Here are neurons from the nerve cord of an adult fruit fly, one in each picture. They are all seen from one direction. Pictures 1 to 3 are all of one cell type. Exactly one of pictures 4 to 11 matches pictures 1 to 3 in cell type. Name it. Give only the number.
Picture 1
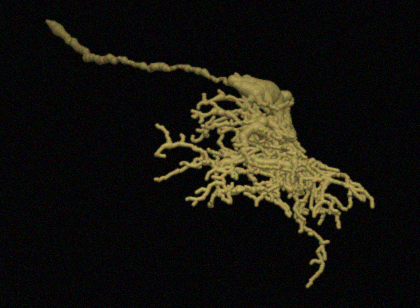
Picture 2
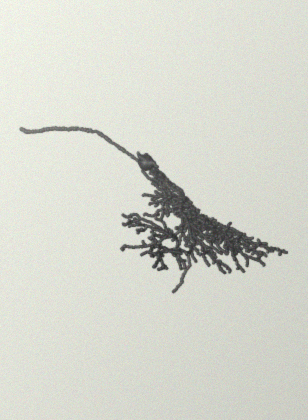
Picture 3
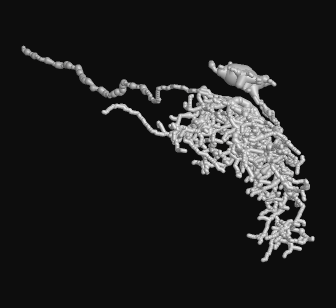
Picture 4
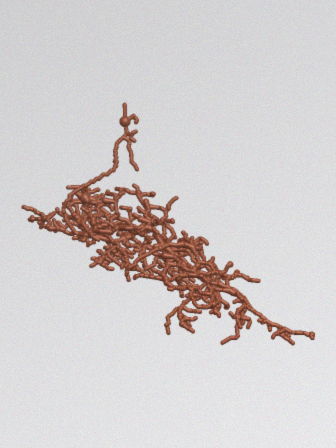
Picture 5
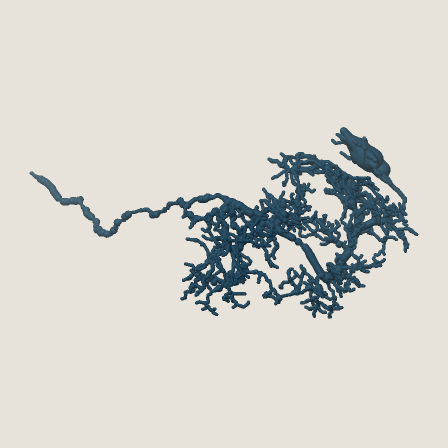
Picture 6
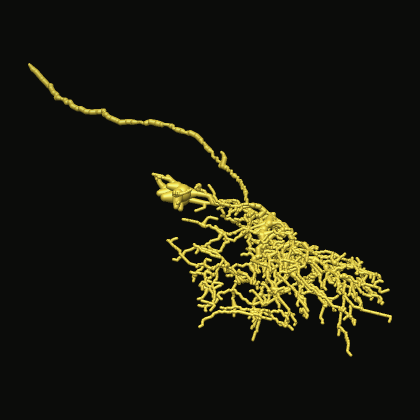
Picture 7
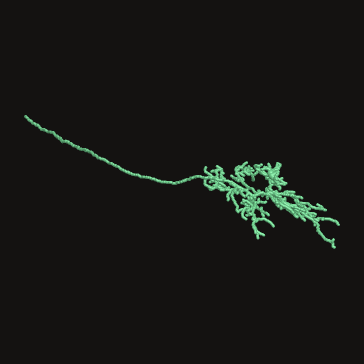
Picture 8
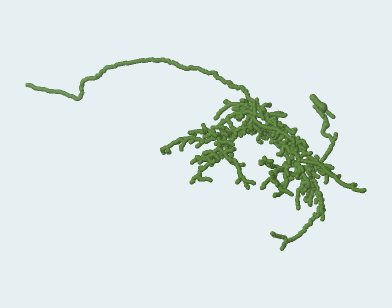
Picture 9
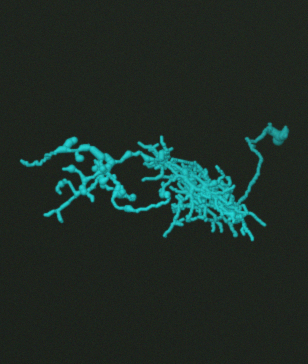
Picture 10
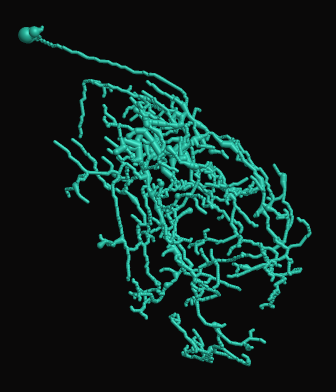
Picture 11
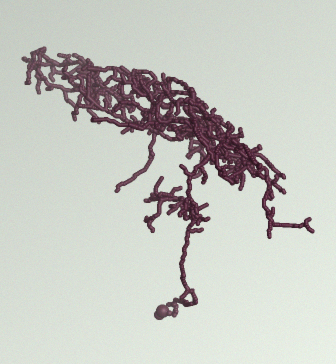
6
